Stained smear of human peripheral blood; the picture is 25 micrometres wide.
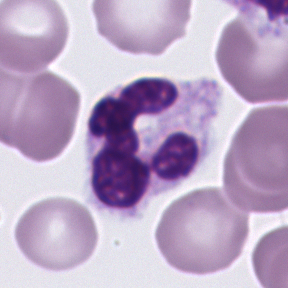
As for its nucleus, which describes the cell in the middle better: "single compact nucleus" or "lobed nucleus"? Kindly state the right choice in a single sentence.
Into two or more lobes the nucleus of this cell is divided.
